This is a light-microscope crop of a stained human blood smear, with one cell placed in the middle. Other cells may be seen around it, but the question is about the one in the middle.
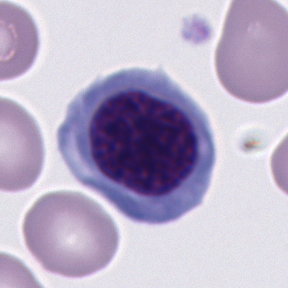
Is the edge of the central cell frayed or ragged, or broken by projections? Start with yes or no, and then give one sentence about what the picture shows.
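Yes. A small pointed projection stands out from the top edge of the cell.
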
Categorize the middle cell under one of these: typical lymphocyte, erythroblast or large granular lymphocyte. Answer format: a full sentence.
Here the centrally located cell is an erythroblast.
